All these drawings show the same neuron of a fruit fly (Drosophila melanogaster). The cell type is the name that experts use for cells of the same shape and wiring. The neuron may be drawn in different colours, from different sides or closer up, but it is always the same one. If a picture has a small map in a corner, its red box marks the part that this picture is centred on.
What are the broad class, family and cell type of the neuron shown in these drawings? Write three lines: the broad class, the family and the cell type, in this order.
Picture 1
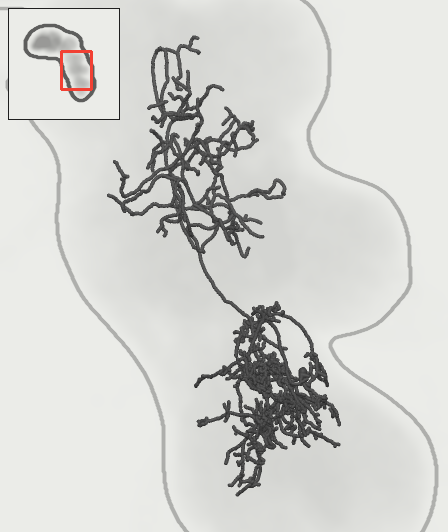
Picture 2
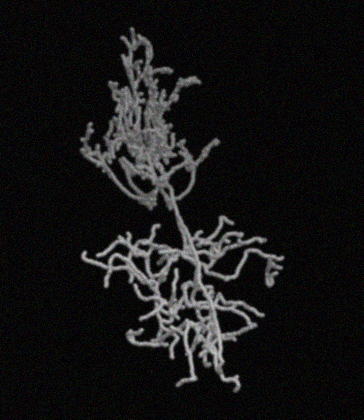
ascending neuron
hemilineage 10B
AN10B015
